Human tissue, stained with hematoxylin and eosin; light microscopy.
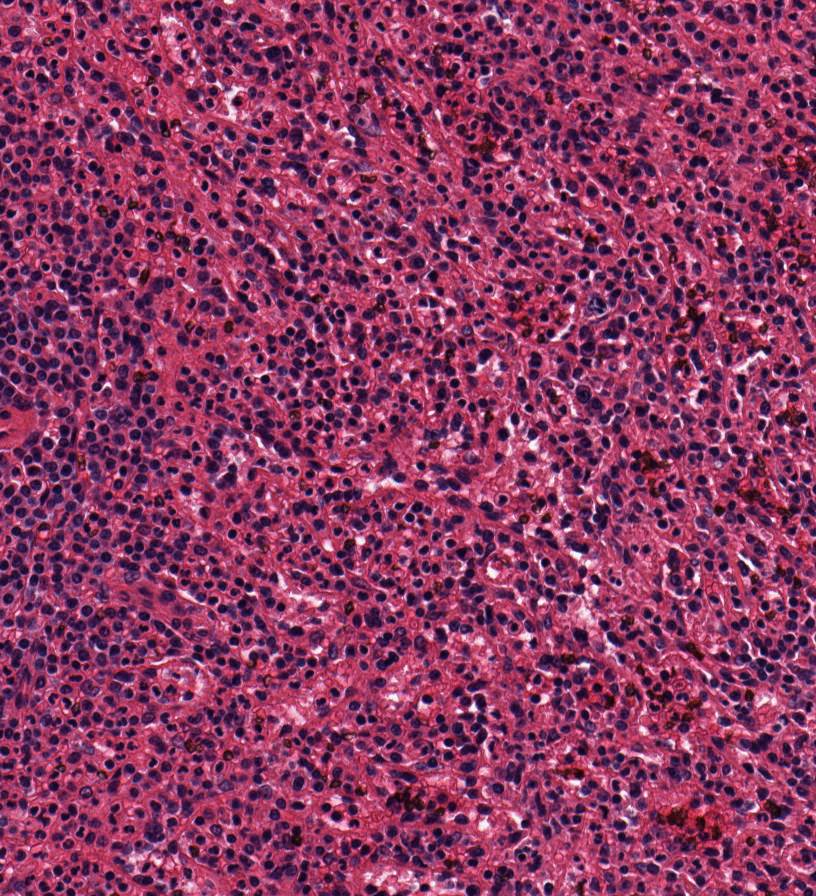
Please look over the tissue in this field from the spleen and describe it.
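Sheet of densely packed cells across the whole field; no glands, follicles or epithelial surface. Brown granular pigment in scattered clumps, more numerous in the right half. Small irregular slit-like clear spaces among the cells, mainly centre and right. Thin pink fibrillary strands run between cells throughout.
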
